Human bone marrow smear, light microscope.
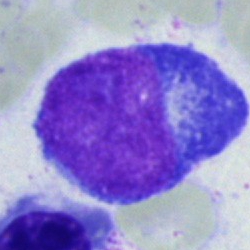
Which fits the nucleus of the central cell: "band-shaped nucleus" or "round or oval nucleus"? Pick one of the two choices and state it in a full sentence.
This cell has a nucleus shaped as a single compact round or oval mass.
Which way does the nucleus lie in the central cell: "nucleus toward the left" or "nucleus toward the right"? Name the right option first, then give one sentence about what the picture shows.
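Nucleus toward the left. The nucleus sits off-centre toward the left side of the cell.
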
